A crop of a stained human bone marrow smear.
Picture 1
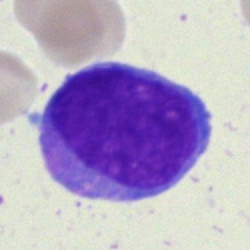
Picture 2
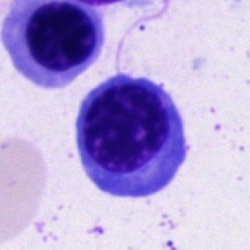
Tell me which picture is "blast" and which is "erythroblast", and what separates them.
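Let me place them first: picture 1 holds the blast, picture 2 the erythroblast. By shape, the blast is roughly oval with a mostly smooth edge, whereas the erythroblast is roughly round with a smooth edge. The blast's cytoplasm forms a crescent, widest along the lower edge, and a small pale-blue bump projects from its left edge. In the erythroblast, the nucleus sits off-centre, and the widest rim of cytoplasm lies below it. That cytoplasm is a deep blue. The chromatin is where they part most clearly, I think: finely stippled with small paler spots in the blast, but dark purple and coarsely clumped in the erythroblast.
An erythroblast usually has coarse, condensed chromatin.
I see no distinct granules in the blast, no granules in the erythroblast, and no vacuoles in either.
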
